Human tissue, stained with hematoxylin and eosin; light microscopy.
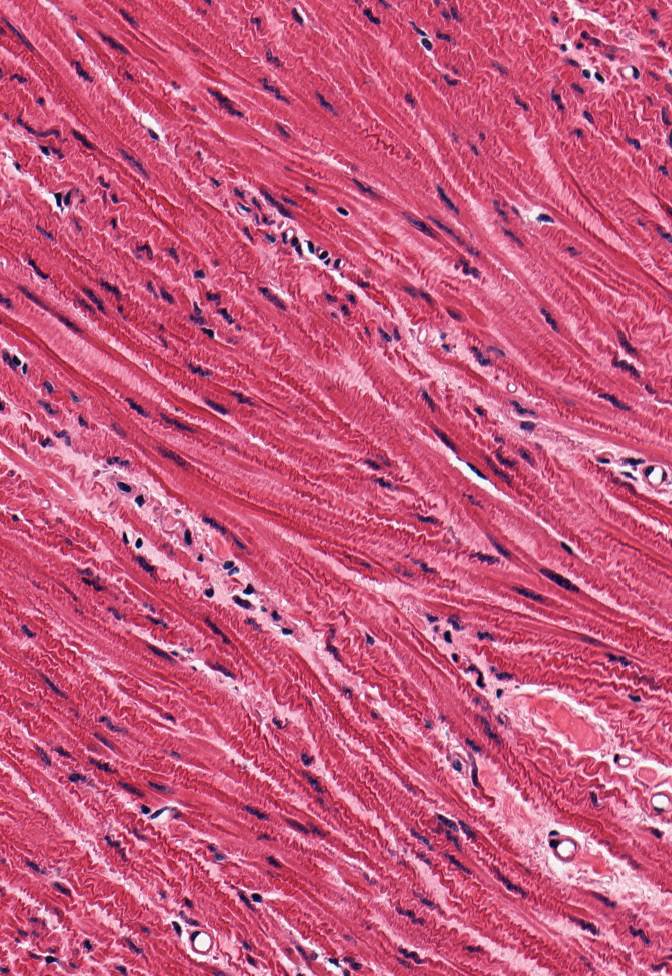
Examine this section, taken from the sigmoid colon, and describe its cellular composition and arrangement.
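Parallel muscle fibres occupy the whole field, running diagonally from upper left to lower right. The outlines are wavy and undulating. Eosin stains their cytoplasm a deep pink-red. Elongated, dark purple nuclei lie within the fibres, long axes parallel to them.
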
